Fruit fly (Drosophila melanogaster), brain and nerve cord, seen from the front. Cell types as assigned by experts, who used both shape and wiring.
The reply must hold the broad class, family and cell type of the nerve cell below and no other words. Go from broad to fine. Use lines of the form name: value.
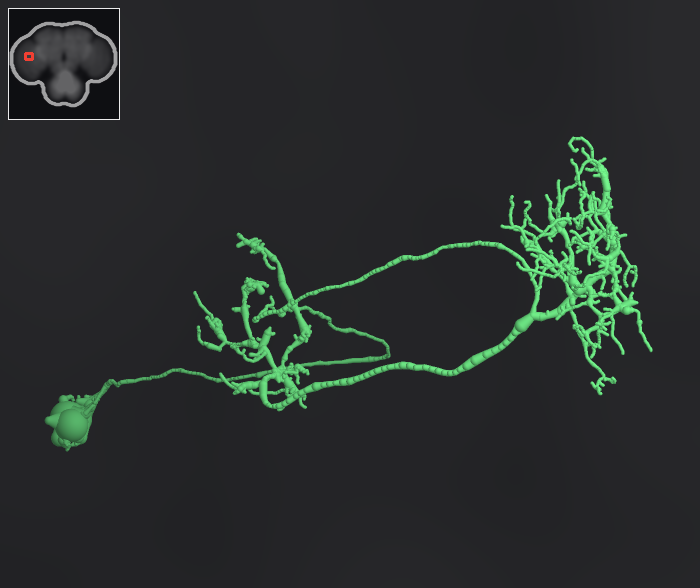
broad class: optic-lobe intrinsic neuron
family: T
cell type: T5a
